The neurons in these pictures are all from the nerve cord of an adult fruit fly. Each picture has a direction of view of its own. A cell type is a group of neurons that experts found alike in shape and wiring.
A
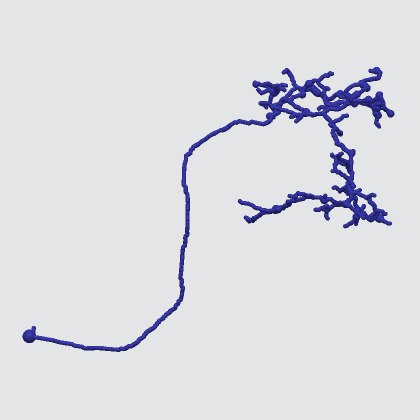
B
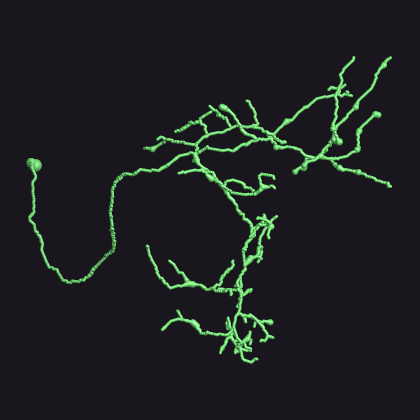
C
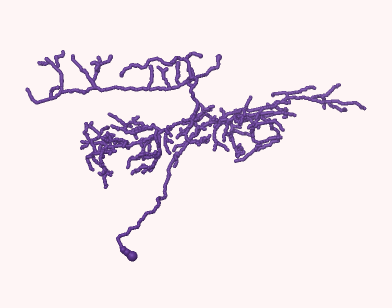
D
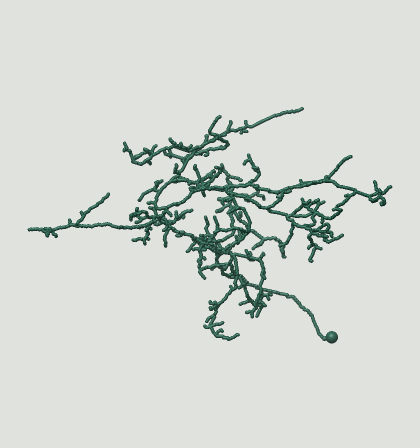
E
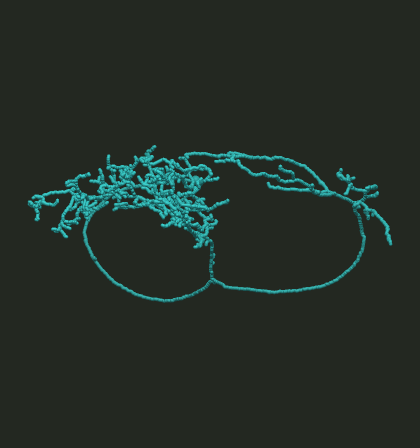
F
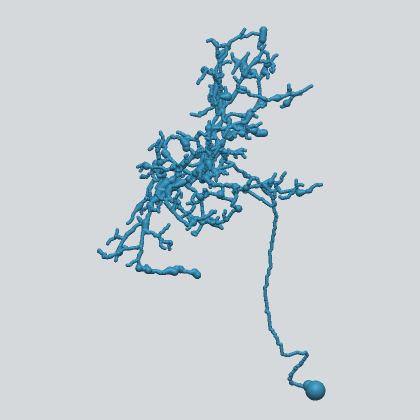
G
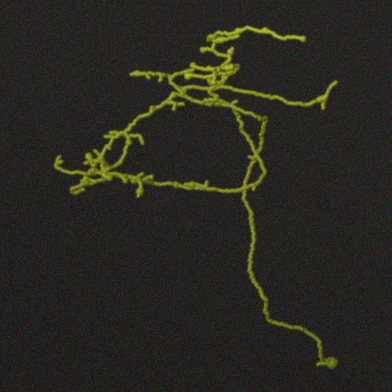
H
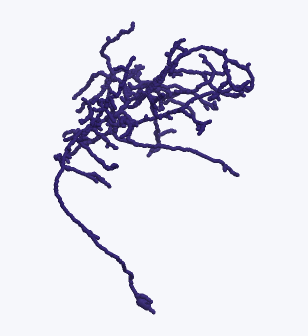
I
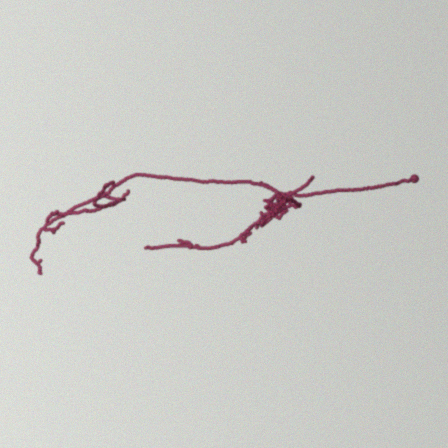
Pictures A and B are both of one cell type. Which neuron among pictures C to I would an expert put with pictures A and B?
G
